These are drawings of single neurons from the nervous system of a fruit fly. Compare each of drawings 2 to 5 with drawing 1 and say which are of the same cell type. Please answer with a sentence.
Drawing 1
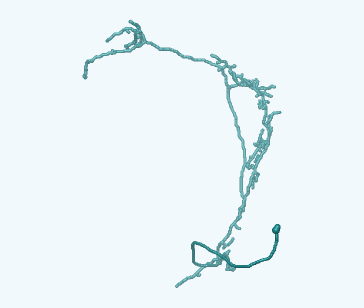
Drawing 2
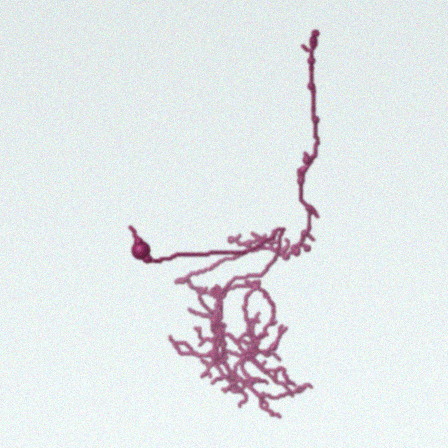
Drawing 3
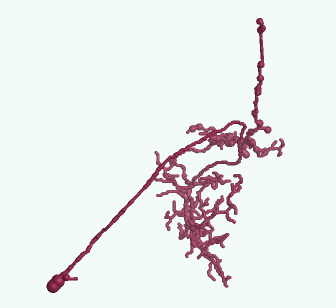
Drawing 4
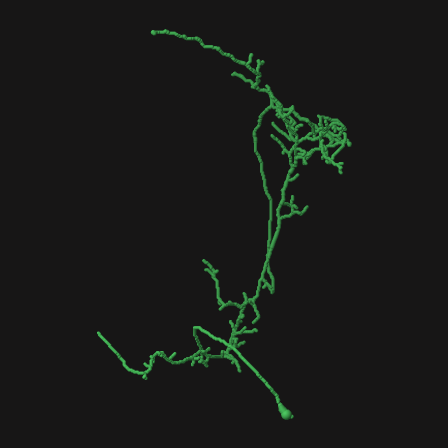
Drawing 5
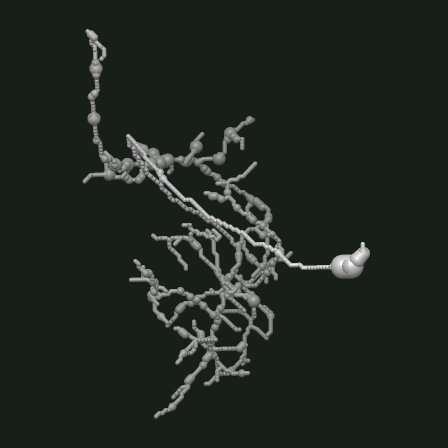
None of them is of the same cell type.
